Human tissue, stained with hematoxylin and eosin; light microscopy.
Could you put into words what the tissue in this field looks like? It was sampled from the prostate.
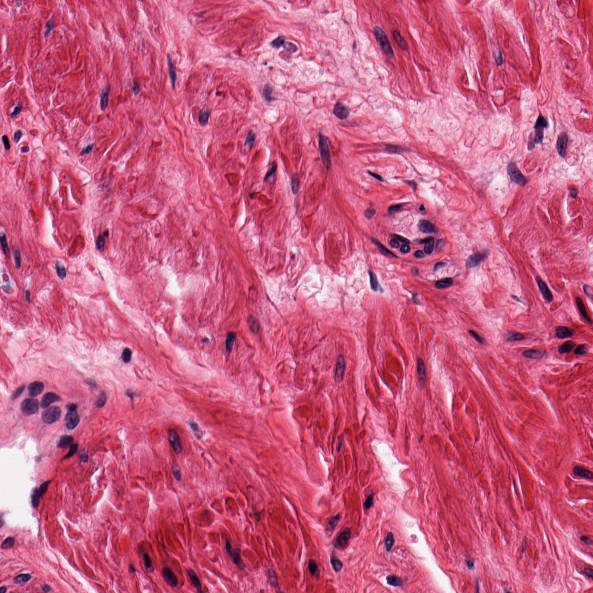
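Interlacing smooth muscle fascicles fill the field, changing direction from bundle to bundle. Their nuclei are sparse and widely spaced. Between bundles, clearest in the upper middle, lies pale, wispy, loose connective tissue. At the lower left edge sits a small cluster of round dark nuclei.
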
